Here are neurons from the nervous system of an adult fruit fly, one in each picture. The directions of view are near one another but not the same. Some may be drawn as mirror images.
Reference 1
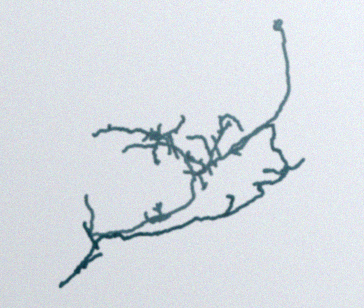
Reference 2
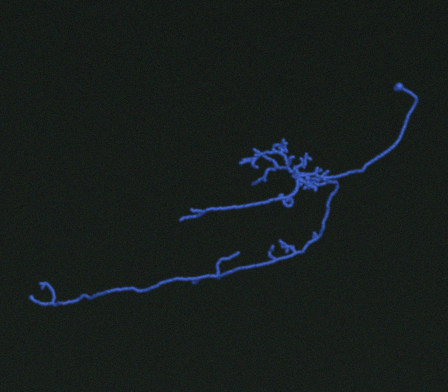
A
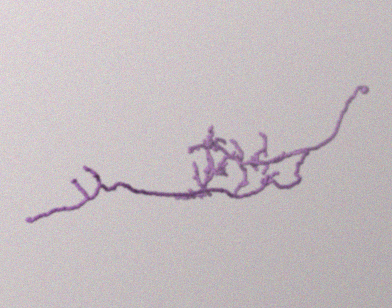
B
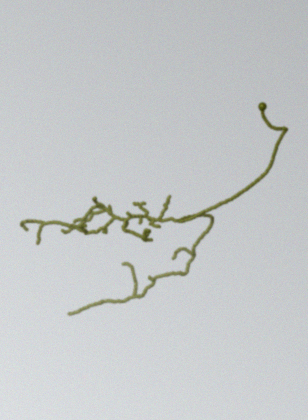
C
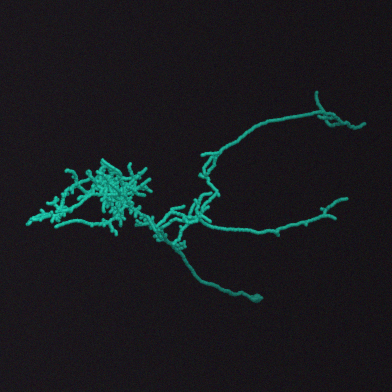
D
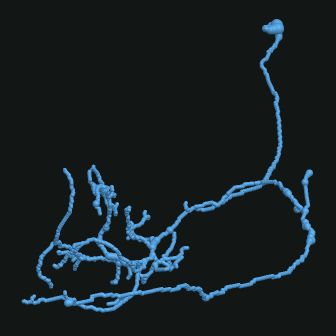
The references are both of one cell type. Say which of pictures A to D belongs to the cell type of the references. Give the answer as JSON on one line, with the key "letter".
{"letter": "A"}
